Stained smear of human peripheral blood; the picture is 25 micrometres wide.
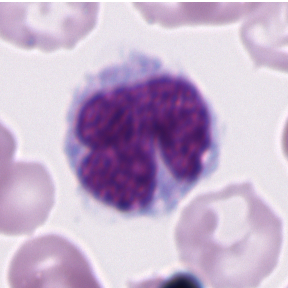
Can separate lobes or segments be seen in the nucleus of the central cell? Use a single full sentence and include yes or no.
Yes, the nucleus is formed of separate segments rather than one mass.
